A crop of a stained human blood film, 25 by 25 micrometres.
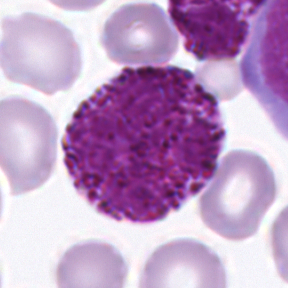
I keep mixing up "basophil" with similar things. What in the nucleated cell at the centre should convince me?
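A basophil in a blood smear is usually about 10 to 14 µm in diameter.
Fits: this cell is about 14 micrometres across, within that range.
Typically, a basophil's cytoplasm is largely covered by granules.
Fits: coarse dark purple granules pack the cell densely and spread over all of it, central area included; at the margin they make the edge look finely beaded.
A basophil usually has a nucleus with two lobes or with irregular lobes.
Not seen here: no distinct nuclear outline stands out from the covering granules, so no lobes can be made out.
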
